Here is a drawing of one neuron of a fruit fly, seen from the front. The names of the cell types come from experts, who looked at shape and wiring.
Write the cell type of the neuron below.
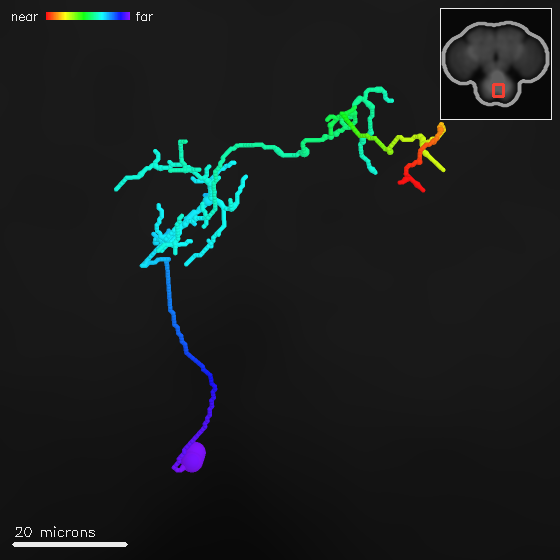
IN10B055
